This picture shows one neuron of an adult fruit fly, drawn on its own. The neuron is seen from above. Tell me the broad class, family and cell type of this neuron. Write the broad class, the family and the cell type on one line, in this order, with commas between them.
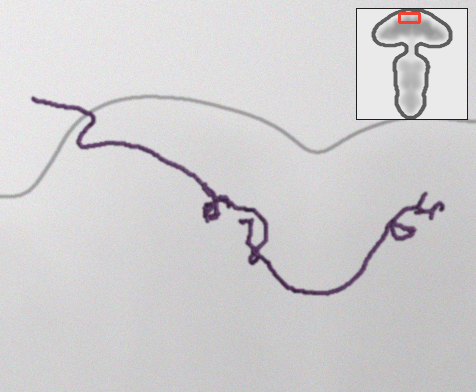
sensory neuron entering the brain, class olfactory, ORN_VC3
